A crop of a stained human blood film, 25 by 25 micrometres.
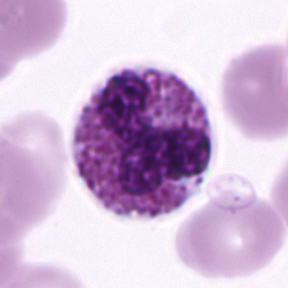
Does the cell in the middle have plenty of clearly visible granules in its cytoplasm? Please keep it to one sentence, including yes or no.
Yes, the cell's cytoplasm contains many granules that can be seen.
